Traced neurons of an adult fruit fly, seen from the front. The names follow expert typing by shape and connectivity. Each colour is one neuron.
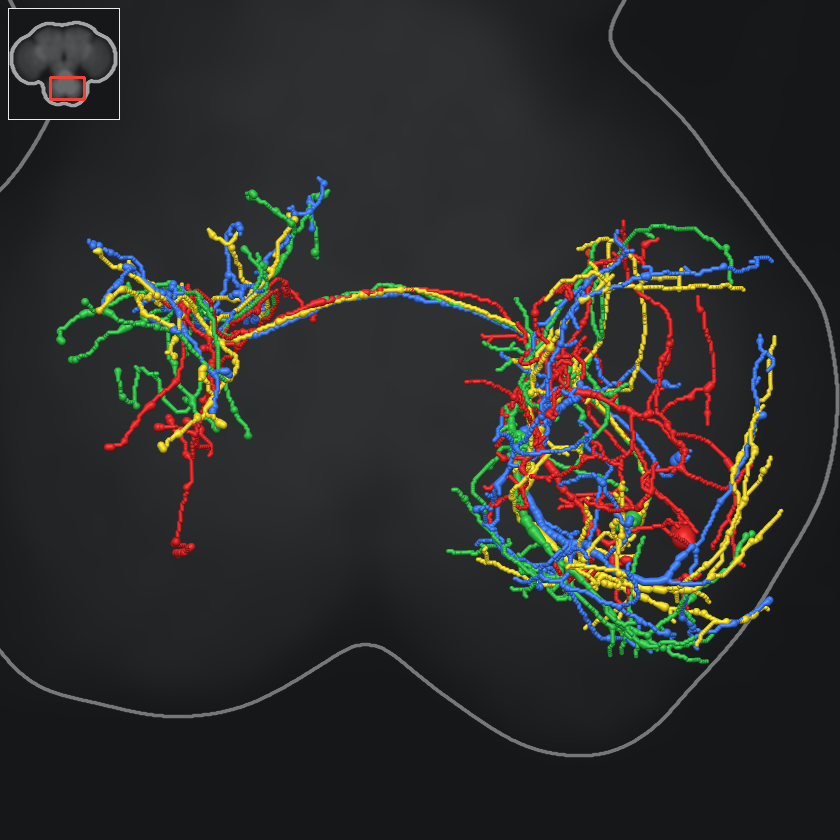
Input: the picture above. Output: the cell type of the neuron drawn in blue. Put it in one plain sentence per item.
The cell type is IN08B042.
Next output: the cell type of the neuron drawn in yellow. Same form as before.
The cell type is IN08B040.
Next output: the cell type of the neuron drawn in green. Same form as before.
The cell type is IN08B046.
